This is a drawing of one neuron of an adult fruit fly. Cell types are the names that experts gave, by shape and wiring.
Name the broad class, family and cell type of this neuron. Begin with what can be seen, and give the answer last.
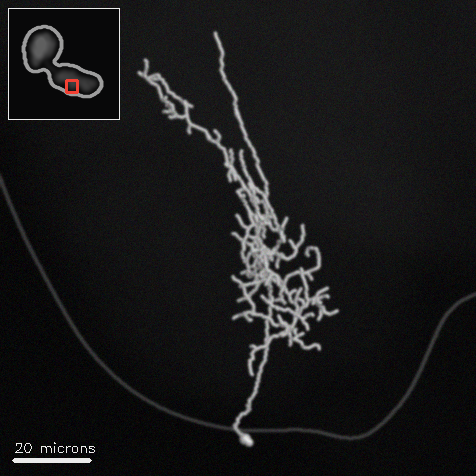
The cell body can be seen at the bottom of the picture. By the scale bar it is about 110 microns tall in this view. Dozens of branch ends can be seen. Its broad class is nerve-cord intrinsic neuron. The family is hemilineage 01B. It is of cell type IN01B095.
